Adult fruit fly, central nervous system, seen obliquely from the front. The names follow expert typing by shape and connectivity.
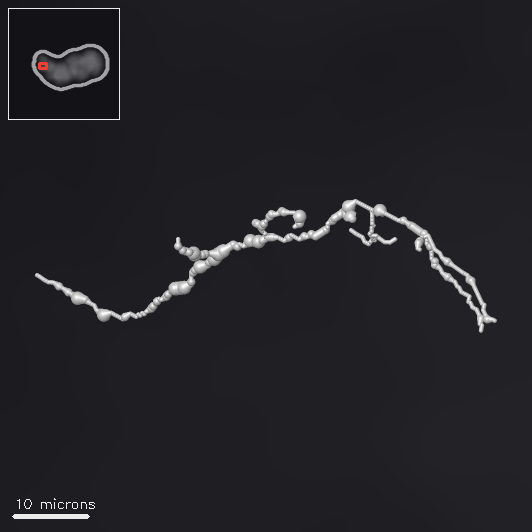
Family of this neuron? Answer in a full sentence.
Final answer: The family is class mechanosensory tactile.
